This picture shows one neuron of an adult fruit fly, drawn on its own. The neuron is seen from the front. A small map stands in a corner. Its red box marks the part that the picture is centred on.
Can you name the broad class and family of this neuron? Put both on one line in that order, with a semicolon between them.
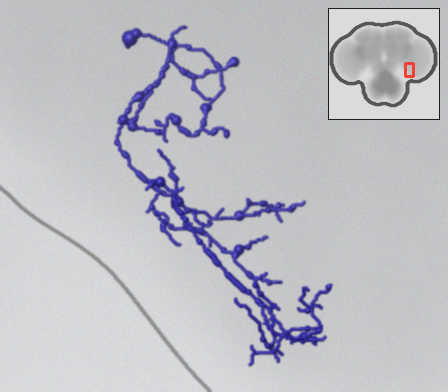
optic-lobe intrinsic neuron; LpMe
